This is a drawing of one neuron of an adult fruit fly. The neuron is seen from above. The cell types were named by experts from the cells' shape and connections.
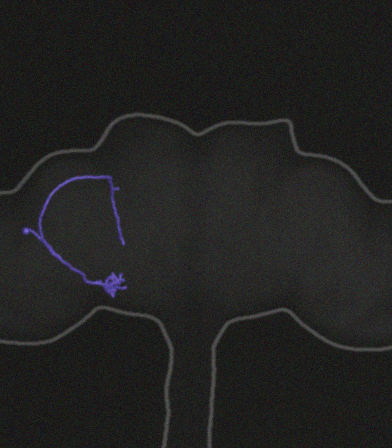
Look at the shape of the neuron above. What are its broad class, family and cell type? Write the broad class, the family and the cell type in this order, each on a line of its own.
central-brain intrinsic neuron
hemilineage SLPa&l1_lateral
WED040_b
